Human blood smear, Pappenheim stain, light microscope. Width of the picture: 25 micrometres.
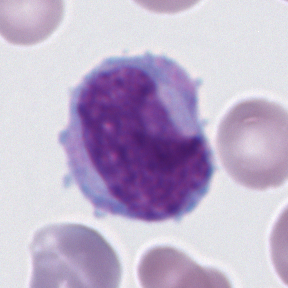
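Atypical promyelocyte, central cell. Outline roughly round to oval, edge slightly irregular; small fine blebs project from the surface around much of it. Nucleus bean-shaped, indented on the upper right. Chromatin dark purple and clumped, with small paler gaps between clumps.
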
